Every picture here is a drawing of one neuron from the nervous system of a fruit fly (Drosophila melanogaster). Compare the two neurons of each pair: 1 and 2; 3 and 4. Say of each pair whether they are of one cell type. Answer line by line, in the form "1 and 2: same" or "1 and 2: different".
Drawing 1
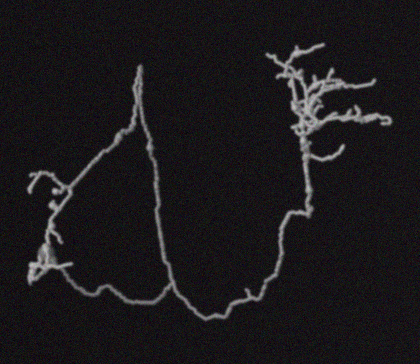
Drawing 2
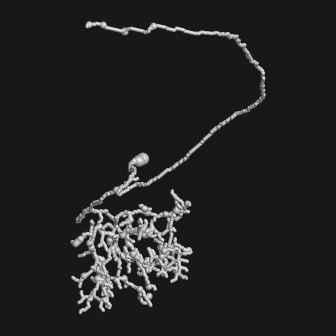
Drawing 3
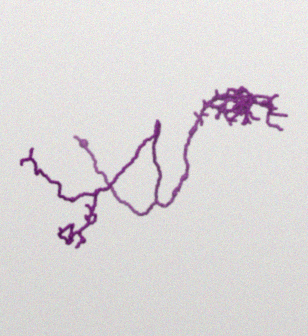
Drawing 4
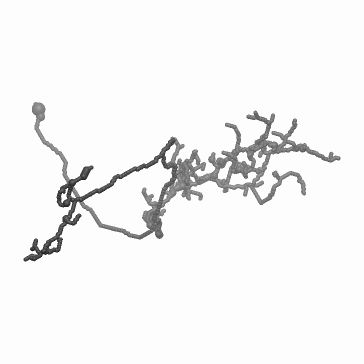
1 and 2: different
3 and 4: same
